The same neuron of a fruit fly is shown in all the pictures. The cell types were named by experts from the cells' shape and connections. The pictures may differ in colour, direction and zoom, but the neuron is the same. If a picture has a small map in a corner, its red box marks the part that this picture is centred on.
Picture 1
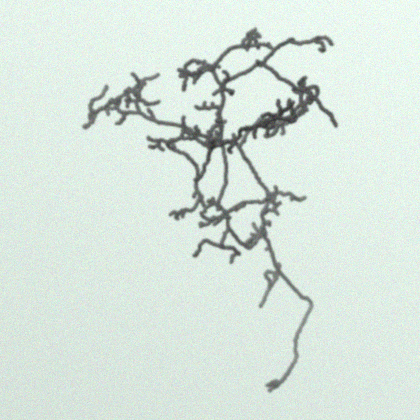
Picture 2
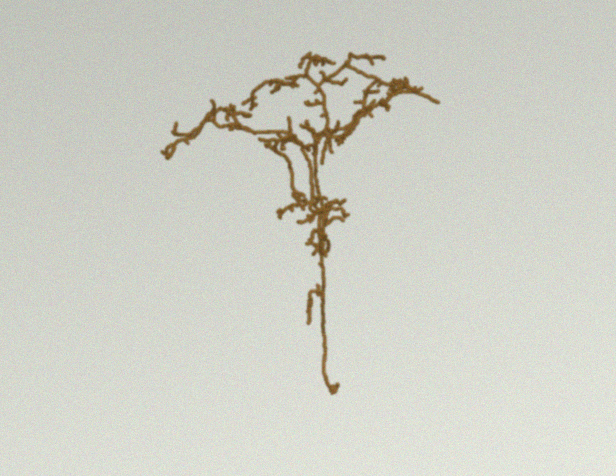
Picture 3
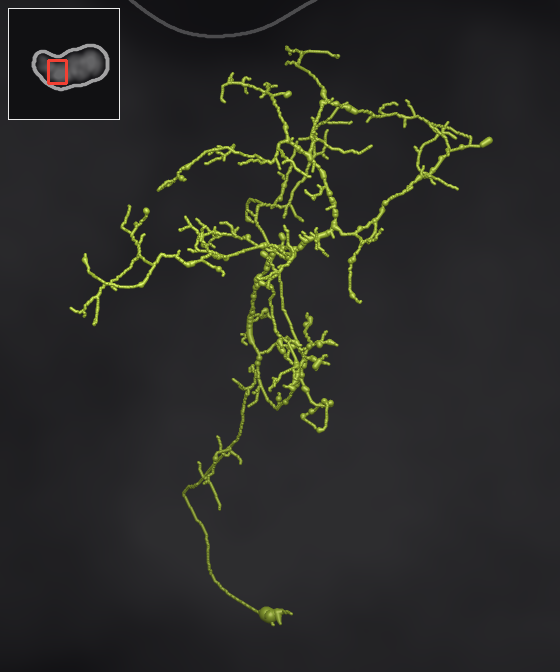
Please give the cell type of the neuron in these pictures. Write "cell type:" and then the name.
cell type: IN00A047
